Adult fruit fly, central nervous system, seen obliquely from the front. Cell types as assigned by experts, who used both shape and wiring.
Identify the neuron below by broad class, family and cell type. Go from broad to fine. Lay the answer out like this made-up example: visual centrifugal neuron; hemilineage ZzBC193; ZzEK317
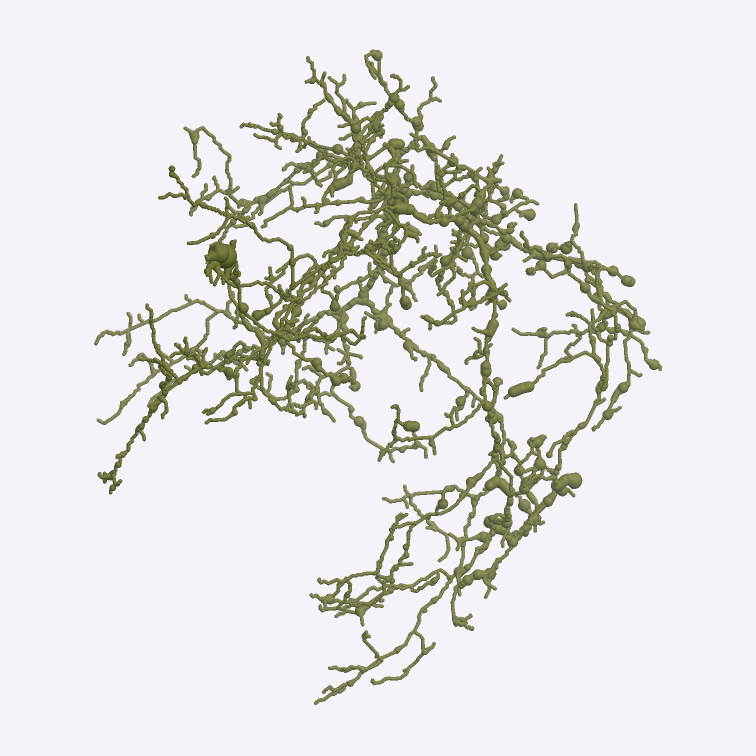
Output: nerve-cord intrinsic neuron; hemilineage 17A; IN17A044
